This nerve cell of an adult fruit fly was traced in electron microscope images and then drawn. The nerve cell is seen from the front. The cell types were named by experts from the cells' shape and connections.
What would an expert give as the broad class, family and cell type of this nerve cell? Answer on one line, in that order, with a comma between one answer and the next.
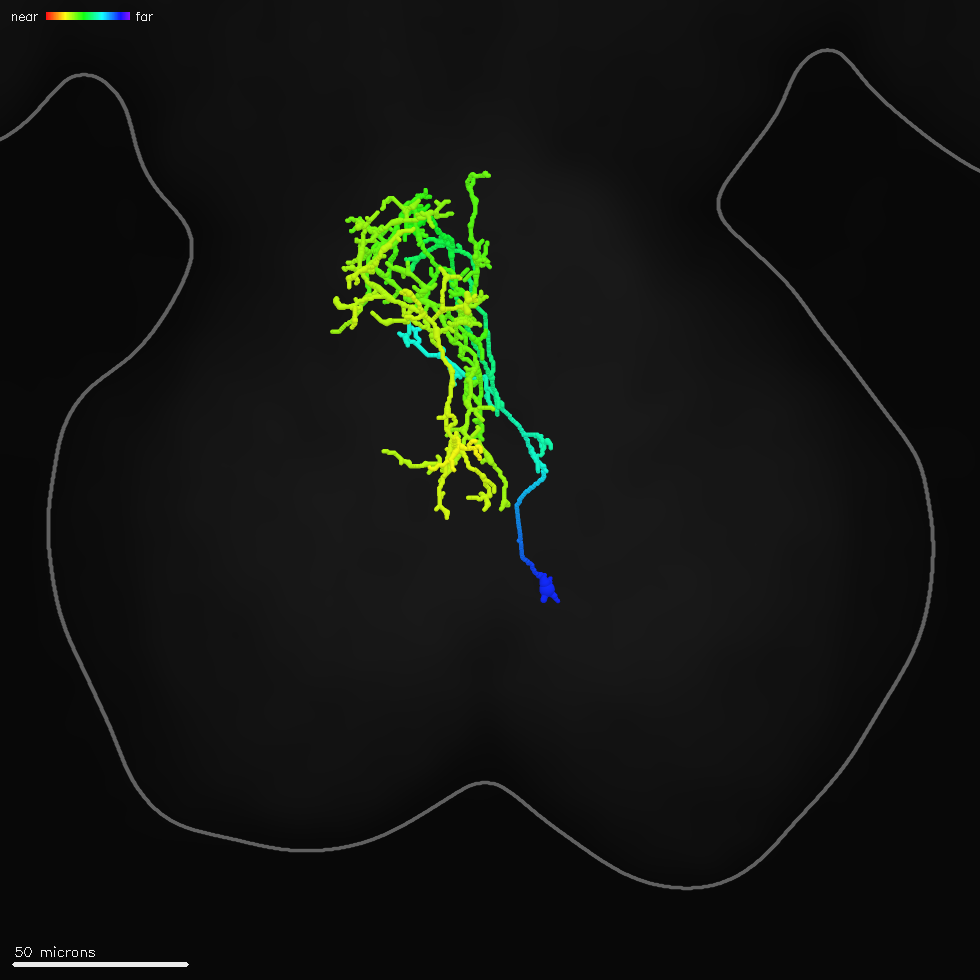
nerve-cord intrinsic neuron, hemilineage 06B, IN06B066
